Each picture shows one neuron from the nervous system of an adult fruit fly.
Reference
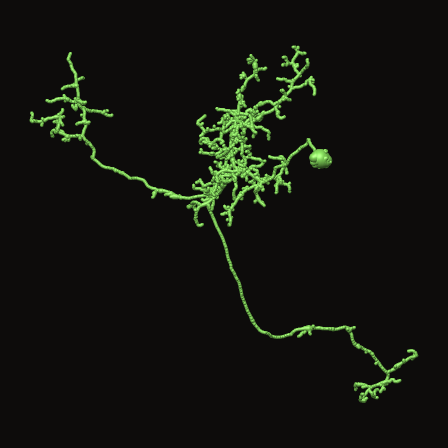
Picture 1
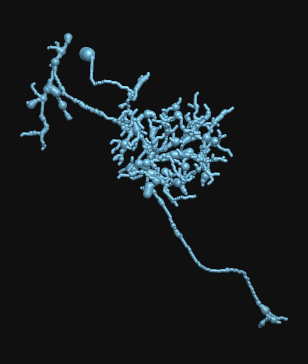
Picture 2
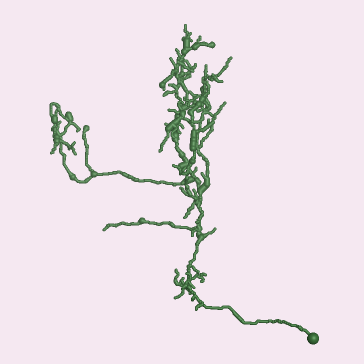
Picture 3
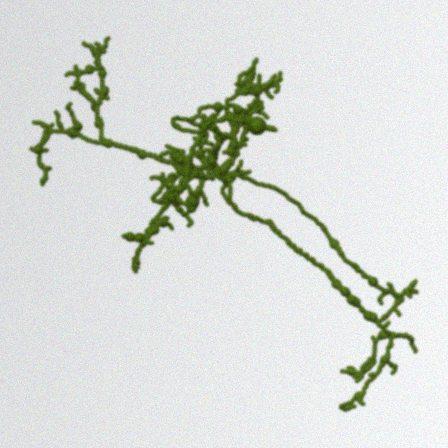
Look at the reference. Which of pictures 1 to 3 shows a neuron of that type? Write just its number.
2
